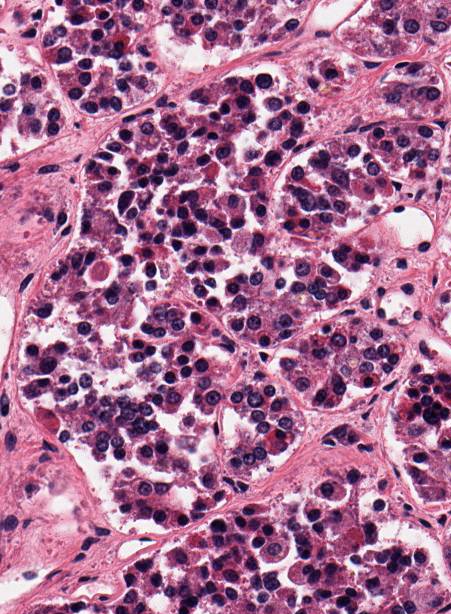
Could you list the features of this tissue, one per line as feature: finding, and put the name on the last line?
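Septa: thin pink fibrous bands, a few flattened spindle-shaped nuclei
Nest cytoplasm: granular, pink-purple; scattered cells deeper red
Lumens: no glands or epithelium-lined lumens in the nests
Tissue: pituitary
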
